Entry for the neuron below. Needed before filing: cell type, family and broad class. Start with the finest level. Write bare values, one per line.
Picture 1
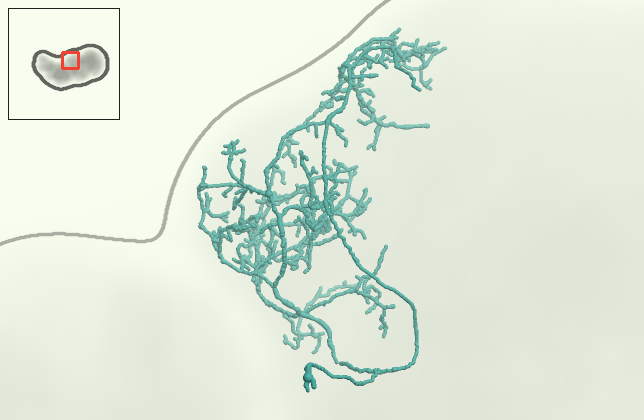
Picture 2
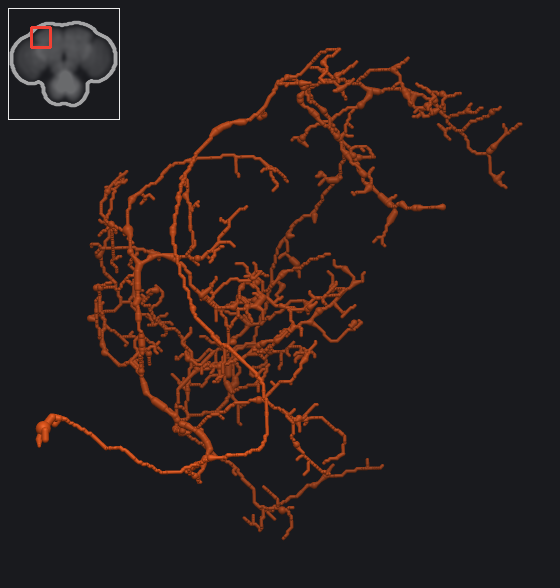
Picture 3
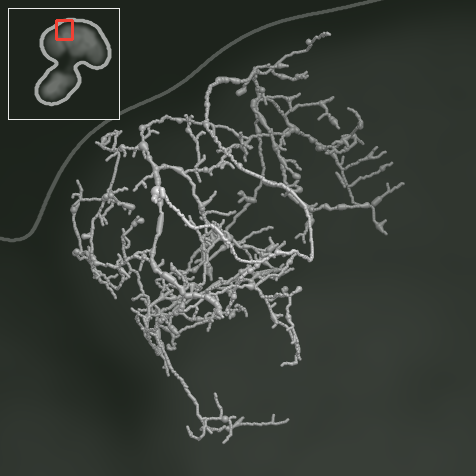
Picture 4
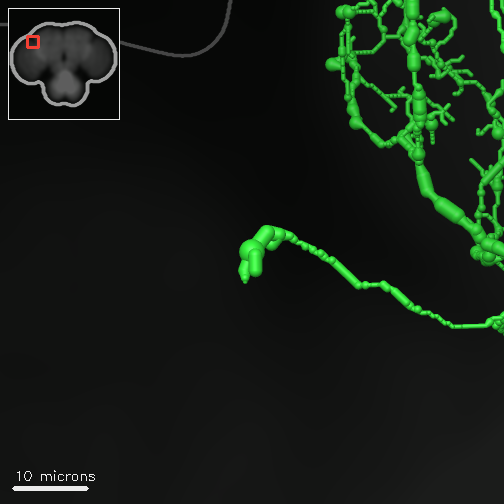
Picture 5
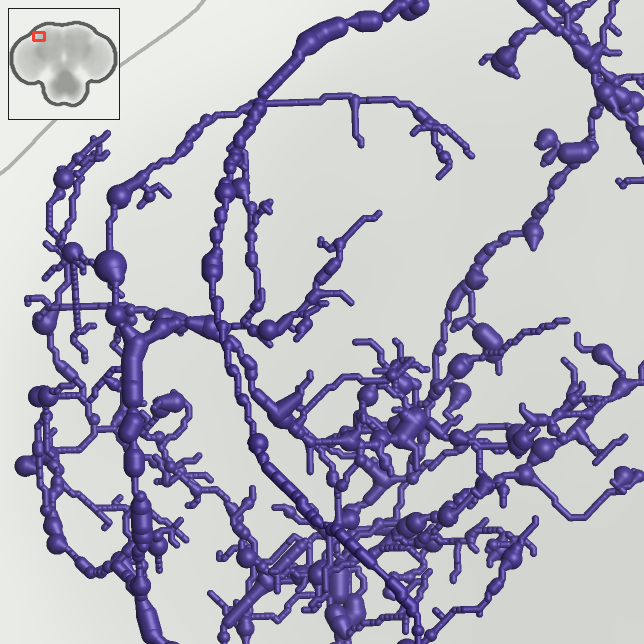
LHAV3e3_a
hemilineage SLPav1_medial
central-brain intrinsic neuron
